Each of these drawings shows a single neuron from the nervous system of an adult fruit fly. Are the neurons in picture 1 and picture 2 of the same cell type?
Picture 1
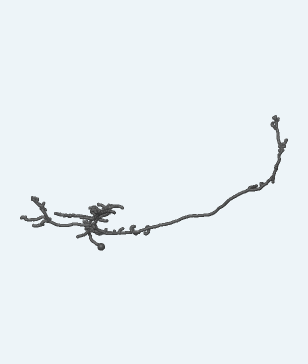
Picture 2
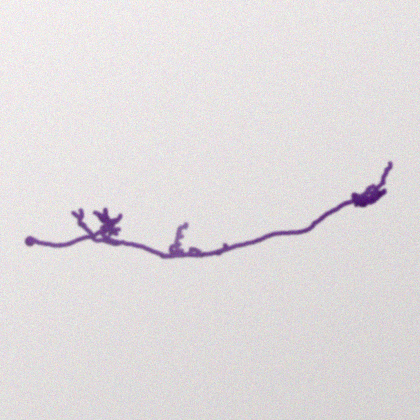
yes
